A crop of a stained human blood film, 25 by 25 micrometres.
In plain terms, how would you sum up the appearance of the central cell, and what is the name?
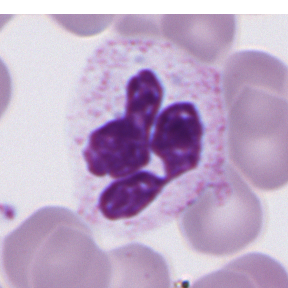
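A roughly round outline, I'd say. The nucleus is divided into several separate lobes, and I can't see any nucleoli in it. Fine pinkish-violet granules are scattered all through the cytoplasm. It is a segmented neutrophil.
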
